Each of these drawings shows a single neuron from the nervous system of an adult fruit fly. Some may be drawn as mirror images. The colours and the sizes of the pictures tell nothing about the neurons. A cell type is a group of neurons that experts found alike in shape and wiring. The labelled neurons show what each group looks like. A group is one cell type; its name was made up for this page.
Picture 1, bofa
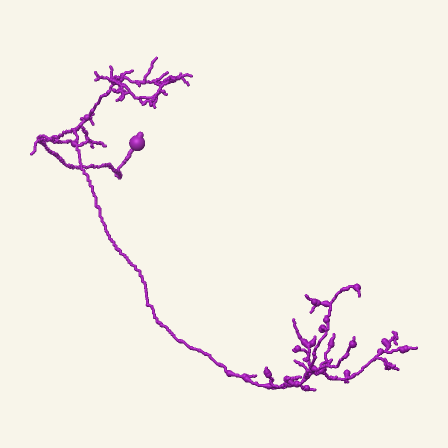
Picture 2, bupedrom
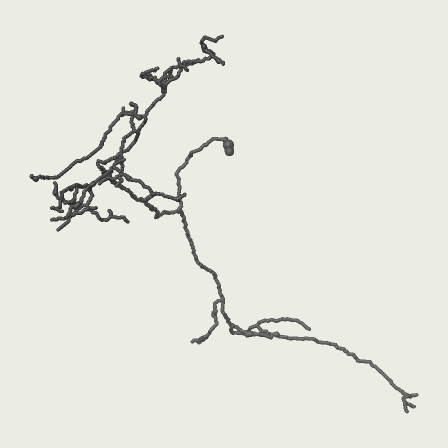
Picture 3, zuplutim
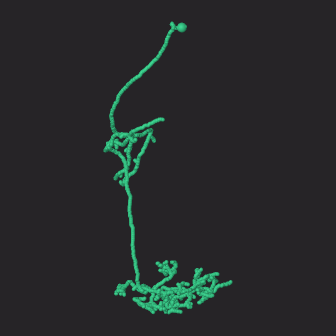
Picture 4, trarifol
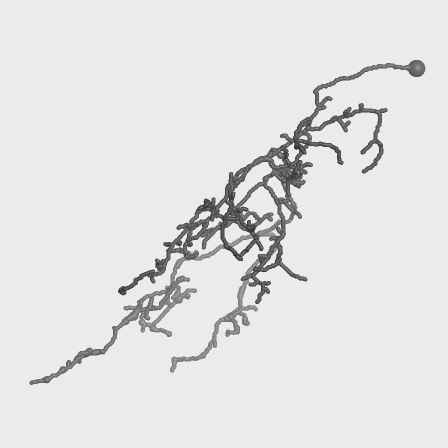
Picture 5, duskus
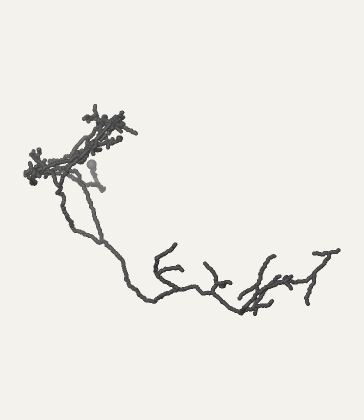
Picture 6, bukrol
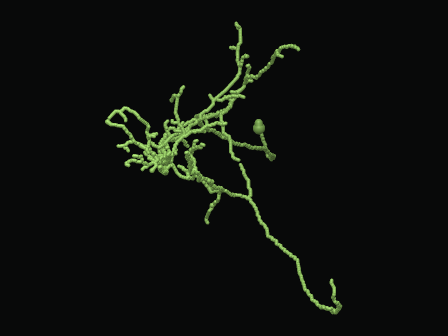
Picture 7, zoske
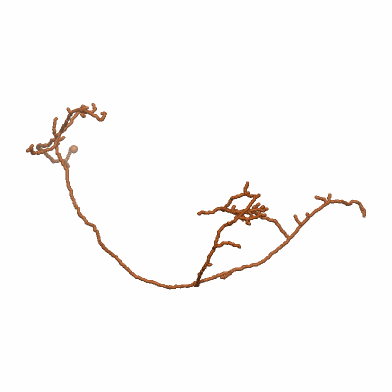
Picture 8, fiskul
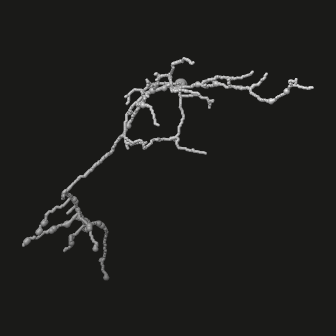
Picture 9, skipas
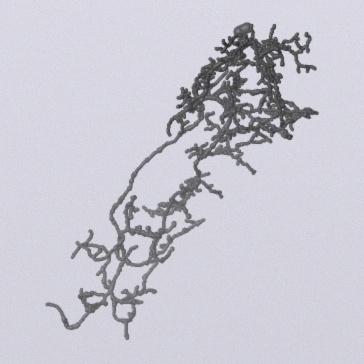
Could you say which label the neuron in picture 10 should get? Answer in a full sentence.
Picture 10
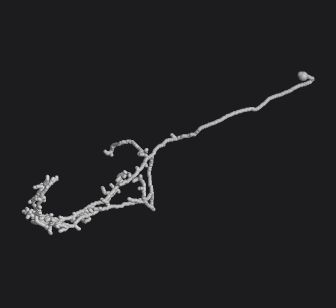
It belongs to bukrol.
